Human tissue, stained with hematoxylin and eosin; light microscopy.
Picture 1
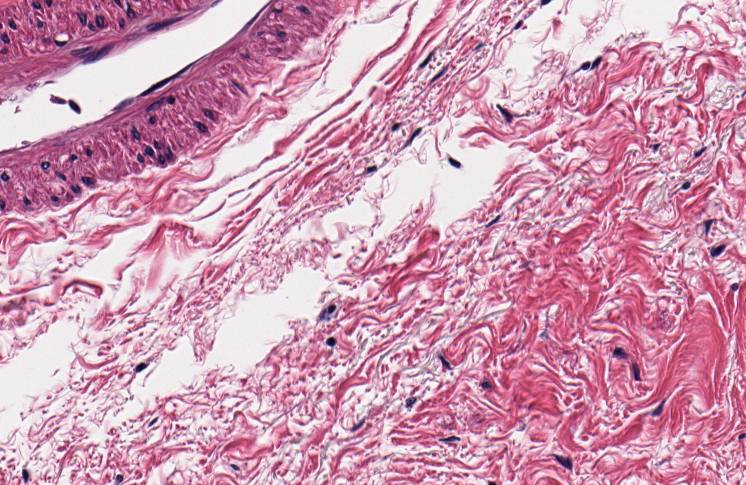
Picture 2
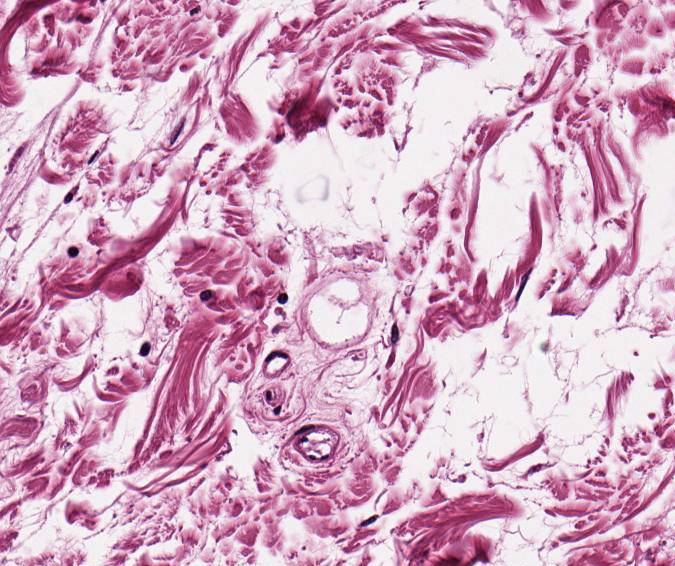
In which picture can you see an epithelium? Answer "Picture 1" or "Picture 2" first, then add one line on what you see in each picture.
Picture 1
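In picture 1: A band of epithelium runs diagonally across the upper-left corner, and connective tissue fills the rest of the field.
In picture 2: No epithelium is present anywhere in the field.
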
